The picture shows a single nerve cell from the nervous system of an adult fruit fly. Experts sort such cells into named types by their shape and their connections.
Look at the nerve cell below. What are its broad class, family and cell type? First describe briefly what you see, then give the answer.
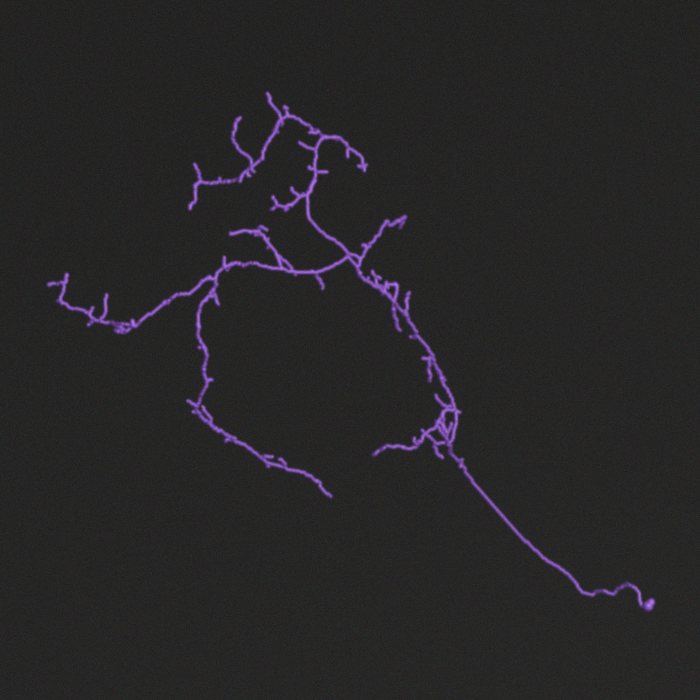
The cell body can be seen at the lower right of the picture. The picture shows dozens of branch ends. This is a nerve-cord intrinsic neuron. Its family is hemilineage 03B. Its cell type is IN03B055.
